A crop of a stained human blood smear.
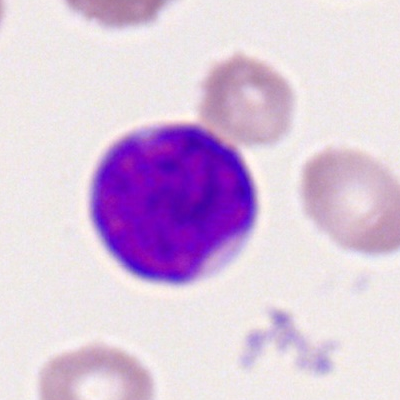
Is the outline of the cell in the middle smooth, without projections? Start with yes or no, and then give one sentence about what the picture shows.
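Yes. The cell has a round, smooth outline.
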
